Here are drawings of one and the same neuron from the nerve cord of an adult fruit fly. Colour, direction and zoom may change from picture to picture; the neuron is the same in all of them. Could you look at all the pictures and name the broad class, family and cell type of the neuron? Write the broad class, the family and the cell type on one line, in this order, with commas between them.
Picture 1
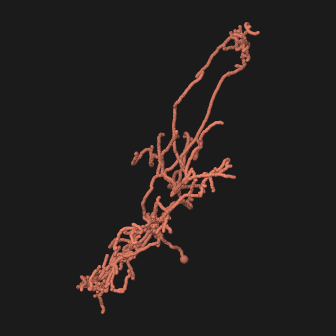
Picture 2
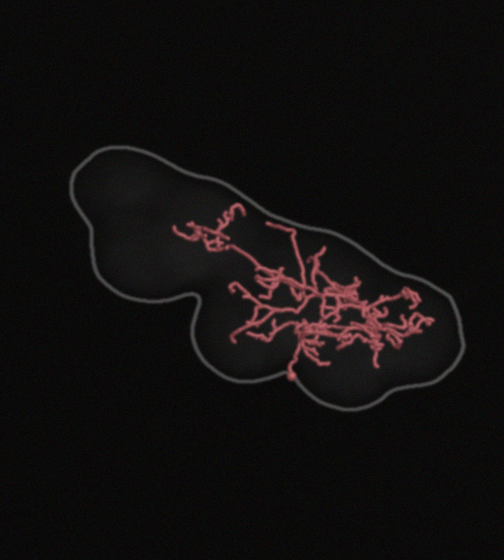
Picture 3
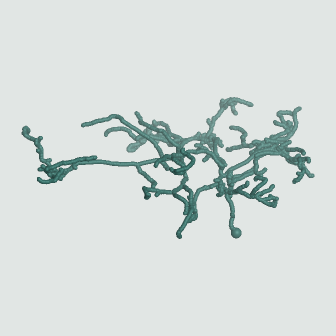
nerve-cord intrinsic neuron, hemilineage 12A, IN12A027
